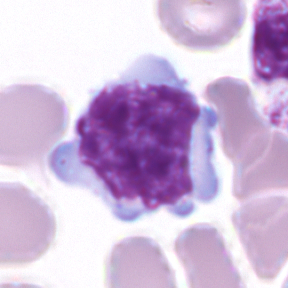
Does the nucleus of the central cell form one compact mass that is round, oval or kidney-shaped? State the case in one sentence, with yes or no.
Yes, one compact round, oval or kidney-shaped mass makes up the nucleus.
